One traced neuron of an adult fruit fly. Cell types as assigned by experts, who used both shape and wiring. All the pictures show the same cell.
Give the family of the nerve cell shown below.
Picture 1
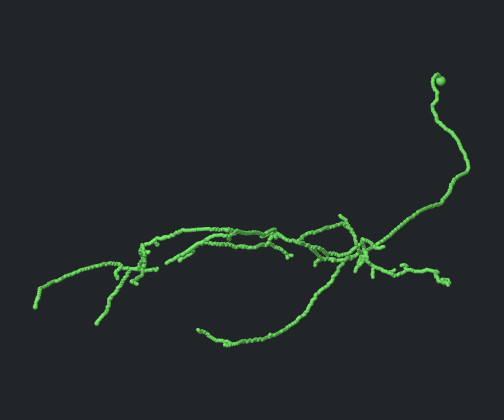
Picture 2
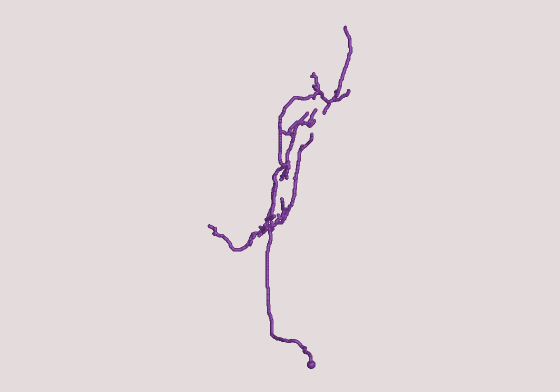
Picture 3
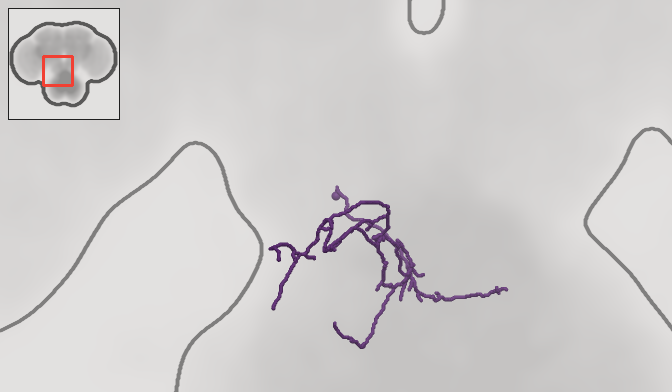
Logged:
hemilineage 03B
